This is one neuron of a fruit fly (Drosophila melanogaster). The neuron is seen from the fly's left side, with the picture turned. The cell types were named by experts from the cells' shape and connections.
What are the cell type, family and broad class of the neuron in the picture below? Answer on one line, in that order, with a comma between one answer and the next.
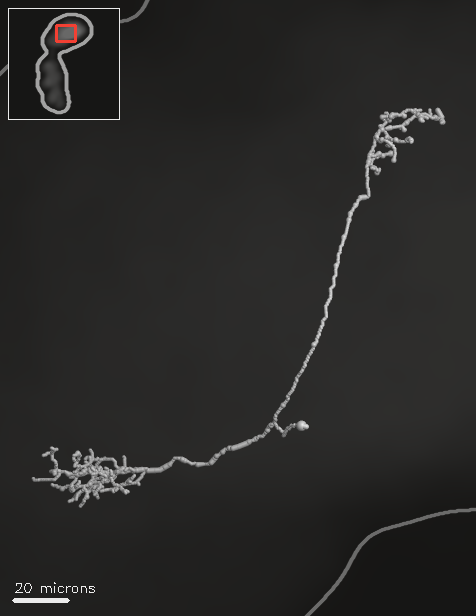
LC10c-1, hemilineage VPNd2, visual projection neuron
